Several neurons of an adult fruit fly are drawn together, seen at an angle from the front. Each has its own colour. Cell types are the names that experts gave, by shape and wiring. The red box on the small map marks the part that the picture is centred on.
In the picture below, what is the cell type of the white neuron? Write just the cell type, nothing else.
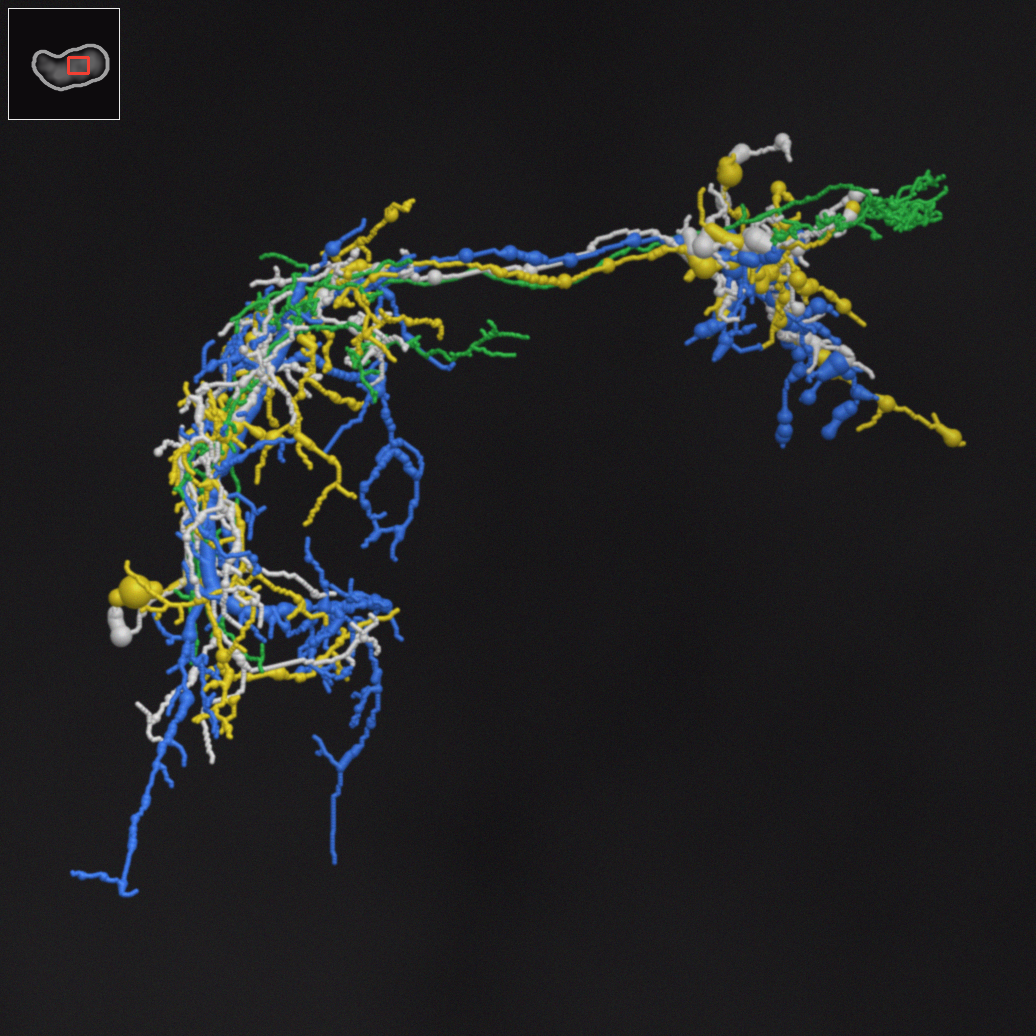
PS286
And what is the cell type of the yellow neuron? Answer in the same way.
PS283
